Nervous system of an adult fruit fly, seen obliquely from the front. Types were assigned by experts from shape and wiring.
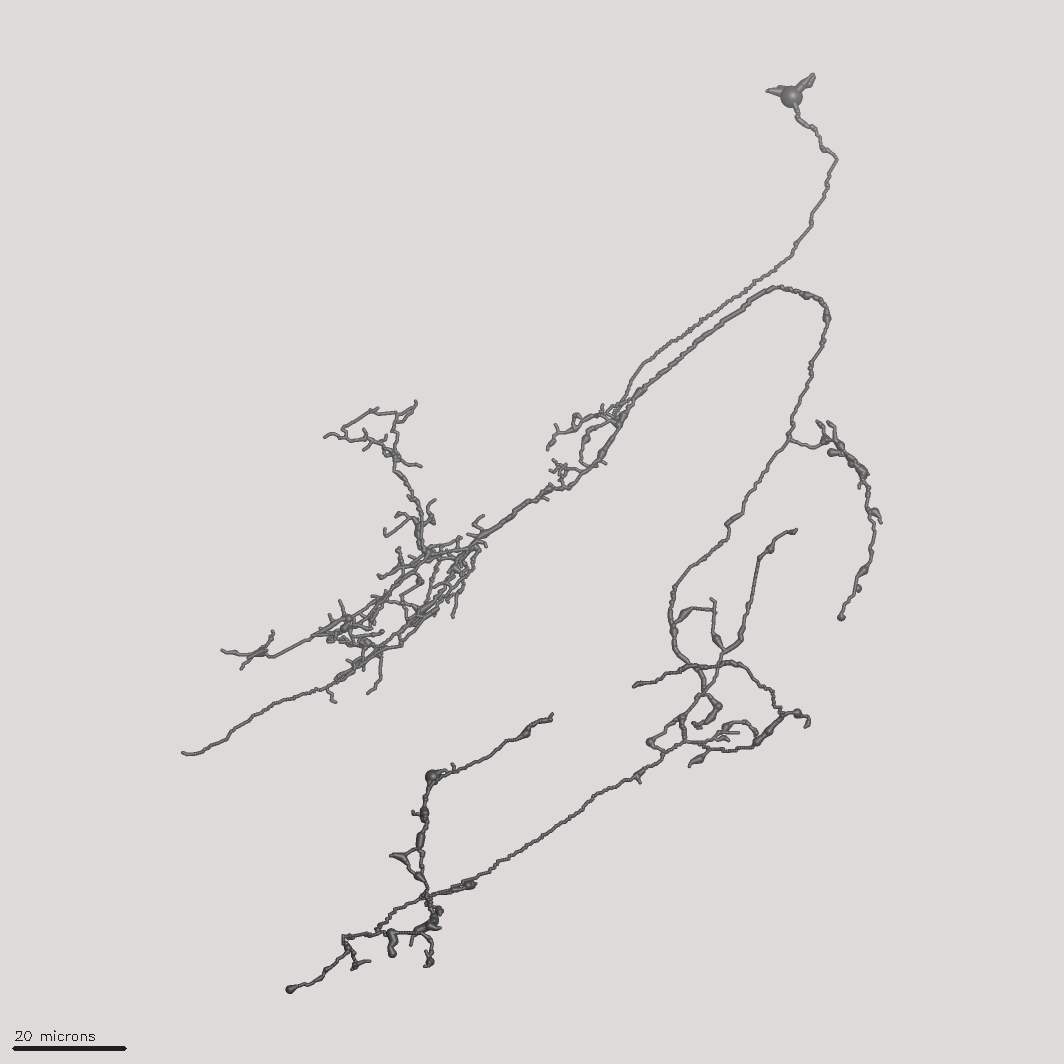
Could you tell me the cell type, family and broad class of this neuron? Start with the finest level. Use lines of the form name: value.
cell type: IN06A072
family: hemilineage 06A
broad class: nerve-cord intrinsic neuron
